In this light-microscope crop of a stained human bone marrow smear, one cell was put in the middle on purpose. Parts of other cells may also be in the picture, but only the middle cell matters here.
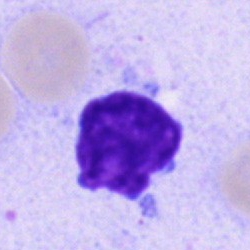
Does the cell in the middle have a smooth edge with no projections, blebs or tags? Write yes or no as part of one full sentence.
No, the outline of the cell is rough.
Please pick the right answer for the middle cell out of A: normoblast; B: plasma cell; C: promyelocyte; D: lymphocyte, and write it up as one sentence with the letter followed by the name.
Option D is the correct one; it names the central cell as a lymphocyte.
